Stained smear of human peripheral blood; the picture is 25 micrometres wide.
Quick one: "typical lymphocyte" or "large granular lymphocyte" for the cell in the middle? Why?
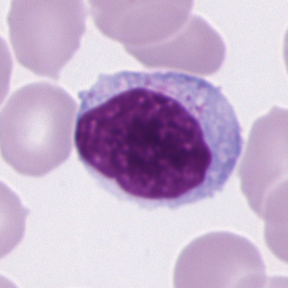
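This is a large granular lymphocyte rather than a typical lymphocyte.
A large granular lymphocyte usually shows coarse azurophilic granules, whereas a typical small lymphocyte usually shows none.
Here fine reddish-purple granules are scattered through the pale blue cytoplasm, so granules are present, which sets this cell apart from a typical small lymphocyte.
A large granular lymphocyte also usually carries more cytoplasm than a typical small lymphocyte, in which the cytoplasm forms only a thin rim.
The cell measures about 15 by 12 micrometres and its oval nucleus about 12 by 9 micrometres, filling about 60% of the cell's area, while the cytoplasm forms its widest band on the upper right side of the nucleus, more than a thin rim. The nucleus lies toward the lower left of the cell and is a single mass without lobes.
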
